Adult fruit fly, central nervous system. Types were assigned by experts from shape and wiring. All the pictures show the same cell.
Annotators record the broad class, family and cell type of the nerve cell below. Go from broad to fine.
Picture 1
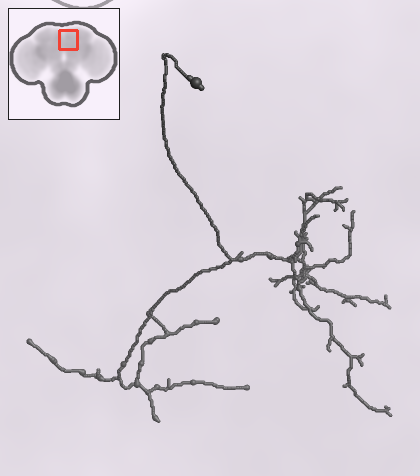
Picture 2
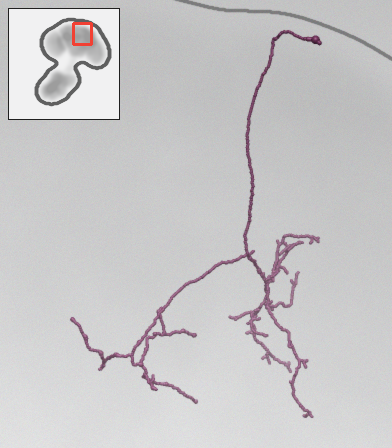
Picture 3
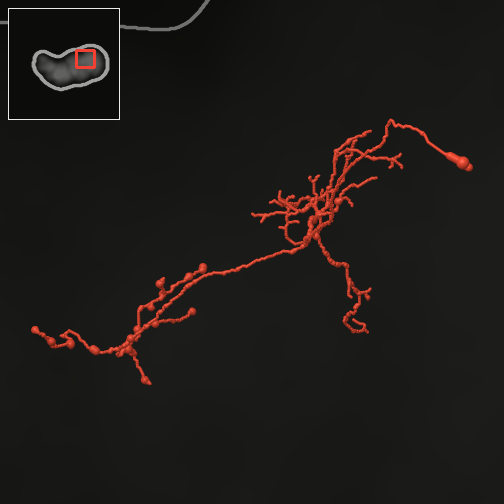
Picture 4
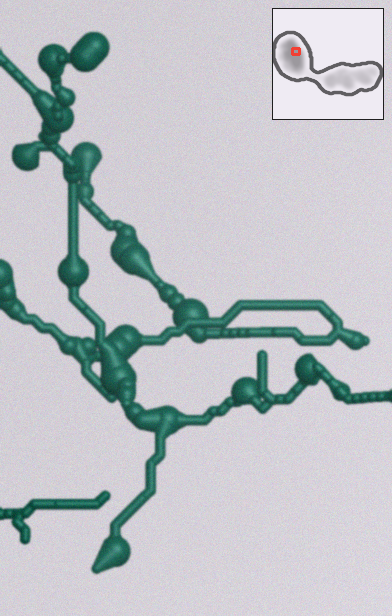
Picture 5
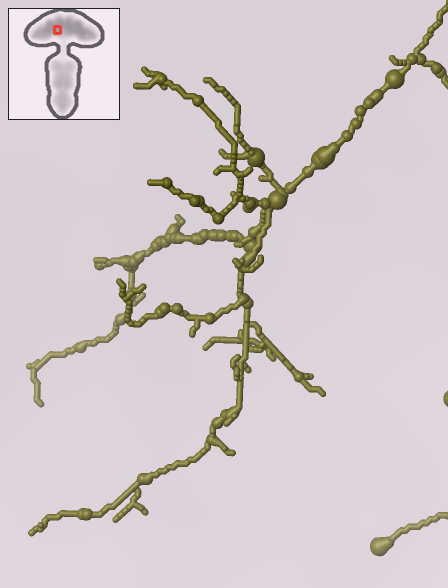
central-brain intrinsic neuron; hemilineage SMPad2; IB004_a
